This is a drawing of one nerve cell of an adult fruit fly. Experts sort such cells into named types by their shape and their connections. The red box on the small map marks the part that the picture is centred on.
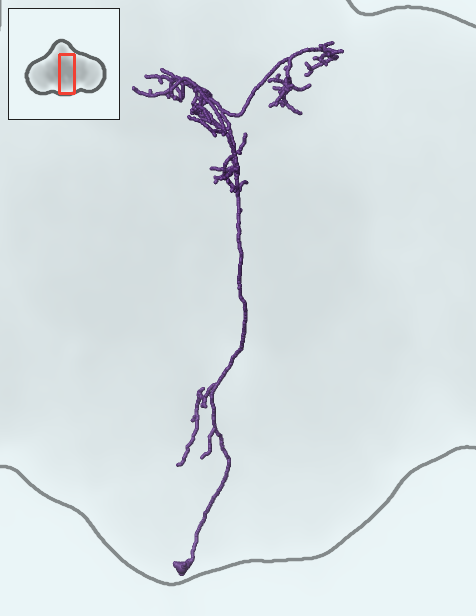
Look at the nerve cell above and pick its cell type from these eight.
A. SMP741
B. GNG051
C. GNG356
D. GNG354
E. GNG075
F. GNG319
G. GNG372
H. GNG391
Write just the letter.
A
